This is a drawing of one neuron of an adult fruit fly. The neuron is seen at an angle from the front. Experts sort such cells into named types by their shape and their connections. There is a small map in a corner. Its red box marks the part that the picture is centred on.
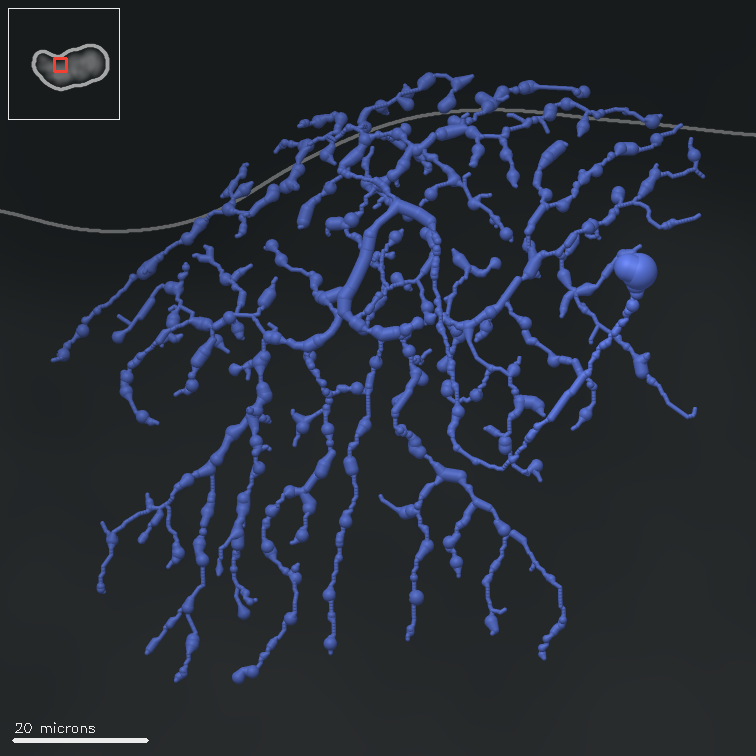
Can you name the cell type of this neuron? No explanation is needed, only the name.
Dm18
